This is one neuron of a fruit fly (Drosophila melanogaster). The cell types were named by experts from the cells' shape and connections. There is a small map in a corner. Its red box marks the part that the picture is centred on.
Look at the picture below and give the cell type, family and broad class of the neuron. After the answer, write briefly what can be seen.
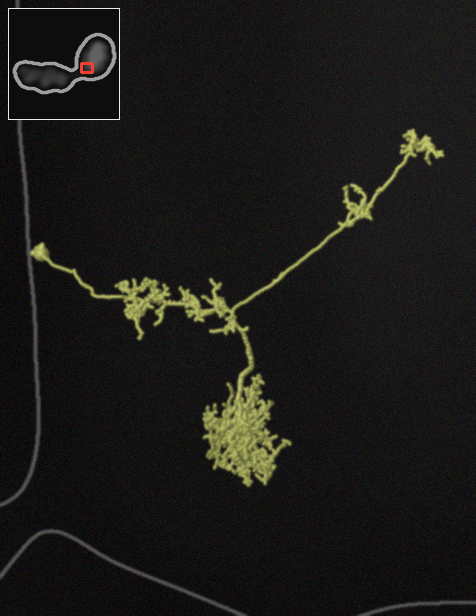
The cell type is Y3. The family is Y. Its broad class is optic-lobe intrinsic neuron. The picture shows dozens of branch ends. As drawn here it is about as wide as it is tall.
